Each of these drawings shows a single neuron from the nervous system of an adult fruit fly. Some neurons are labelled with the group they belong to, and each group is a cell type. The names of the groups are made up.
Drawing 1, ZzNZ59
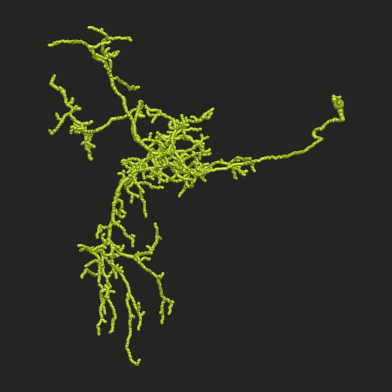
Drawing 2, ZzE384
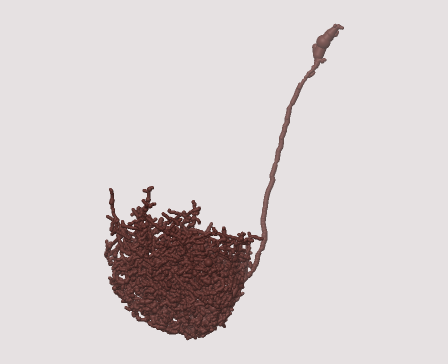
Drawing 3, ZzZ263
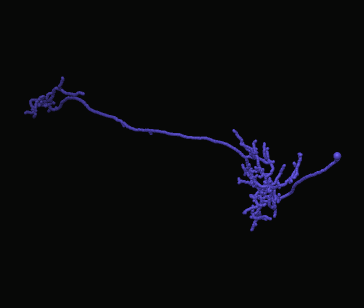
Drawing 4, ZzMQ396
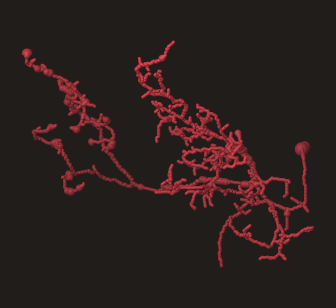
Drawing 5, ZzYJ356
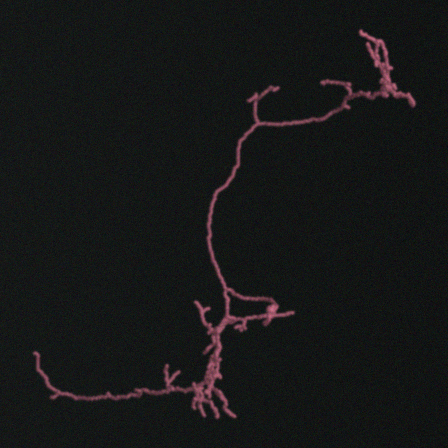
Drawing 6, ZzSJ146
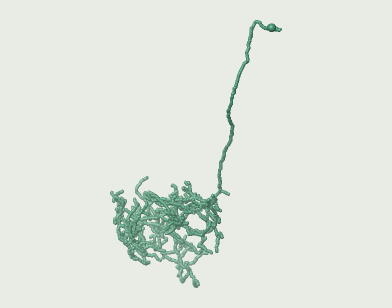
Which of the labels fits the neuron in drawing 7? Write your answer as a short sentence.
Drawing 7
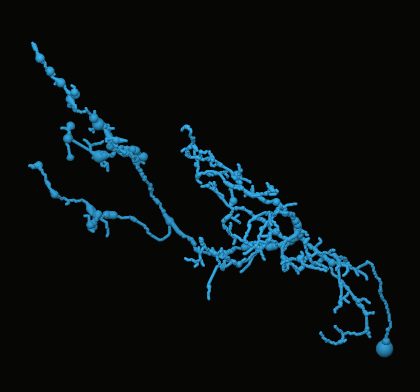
It belongs to ZzMQ396.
